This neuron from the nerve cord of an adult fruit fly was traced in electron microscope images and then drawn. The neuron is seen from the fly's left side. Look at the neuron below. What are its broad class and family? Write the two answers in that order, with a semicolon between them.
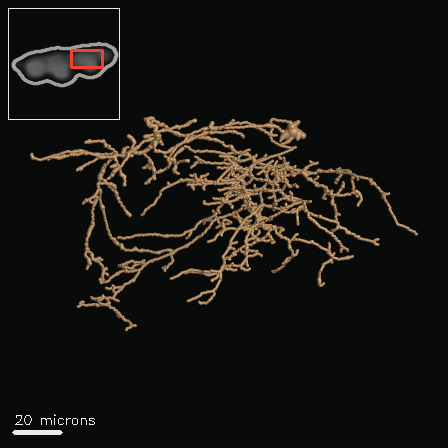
nerve-cord intrinsic neuron; hemilineage 19A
